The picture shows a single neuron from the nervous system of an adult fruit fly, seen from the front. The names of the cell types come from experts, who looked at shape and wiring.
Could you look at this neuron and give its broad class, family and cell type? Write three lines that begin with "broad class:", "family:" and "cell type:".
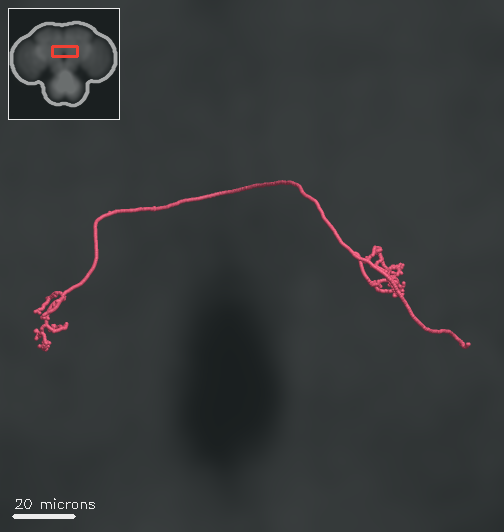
broad class: sensory neuron entering the brain
family: class olfactory
cell type: ORN_VA6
